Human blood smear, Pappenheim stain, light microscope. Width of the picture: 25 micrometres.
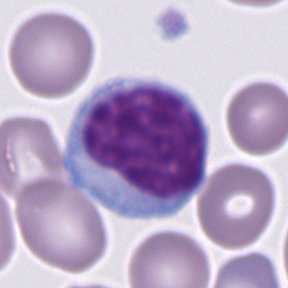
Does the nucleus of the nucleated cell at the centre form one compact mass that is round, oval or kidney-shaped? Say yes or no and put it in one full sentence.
Yes, it is a single compact round, oval or kidney-shaped nucleus that this cell has.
